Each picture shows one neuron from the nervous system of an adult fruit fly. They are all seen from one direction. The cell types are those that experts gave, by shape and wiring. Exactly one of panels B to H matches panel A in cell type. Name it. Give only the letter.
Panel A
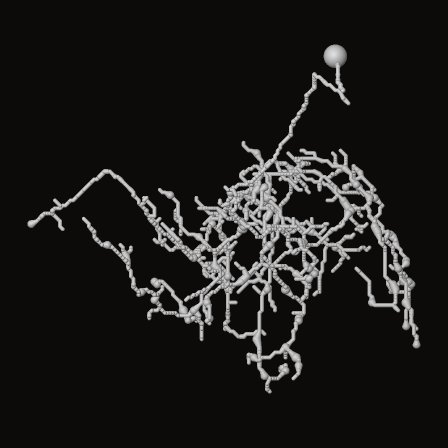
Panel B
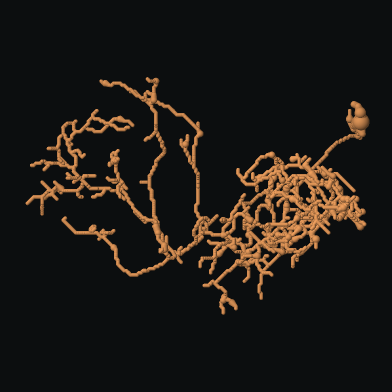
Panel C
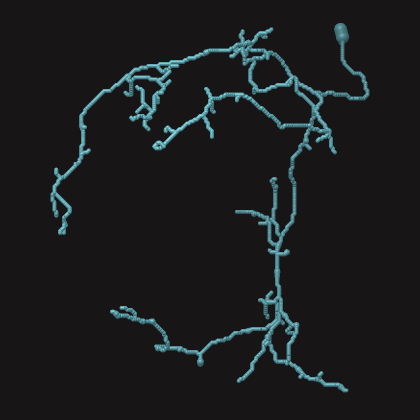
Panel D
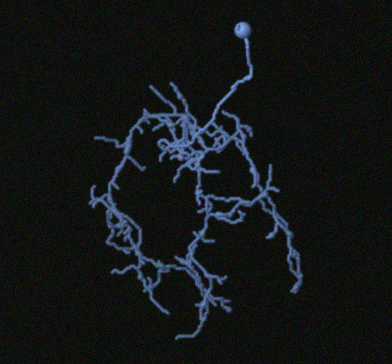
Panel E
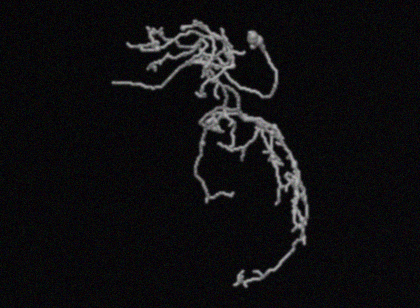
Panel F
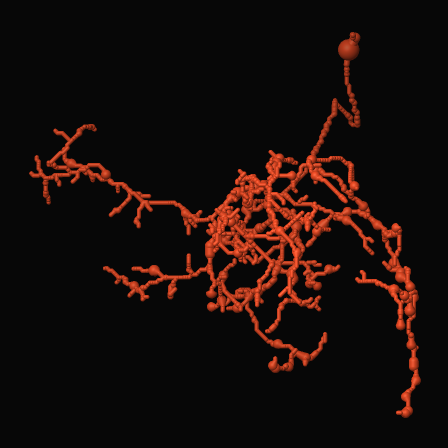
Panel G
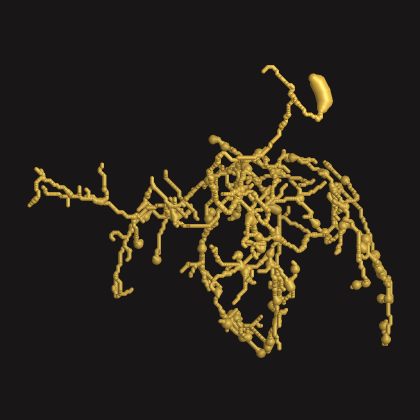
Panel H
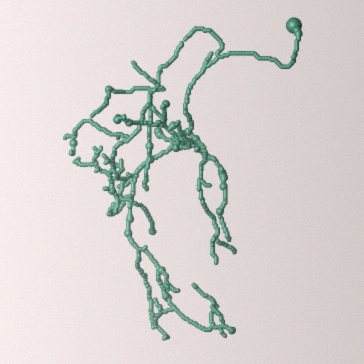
F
